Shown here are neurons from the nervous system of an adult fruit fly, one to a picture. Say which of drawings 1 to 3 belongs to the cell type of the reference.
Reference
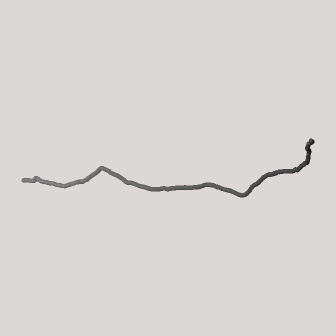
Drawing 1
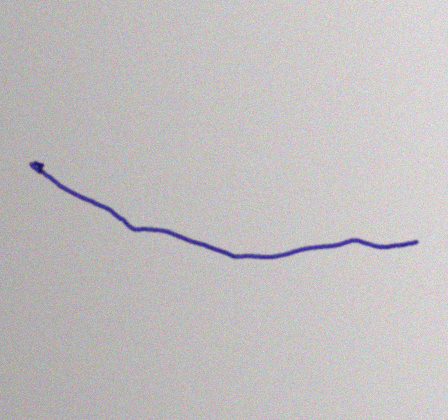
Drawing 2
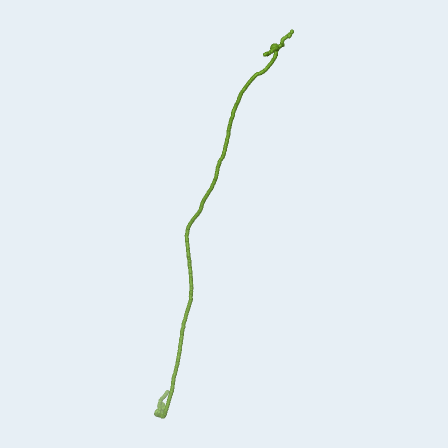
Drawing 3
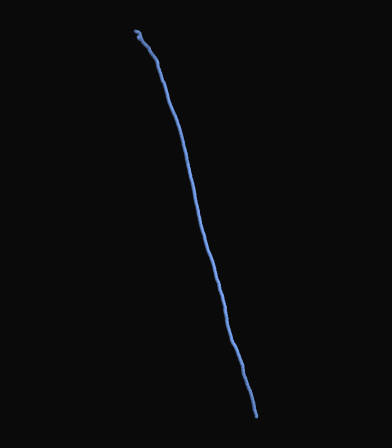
3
